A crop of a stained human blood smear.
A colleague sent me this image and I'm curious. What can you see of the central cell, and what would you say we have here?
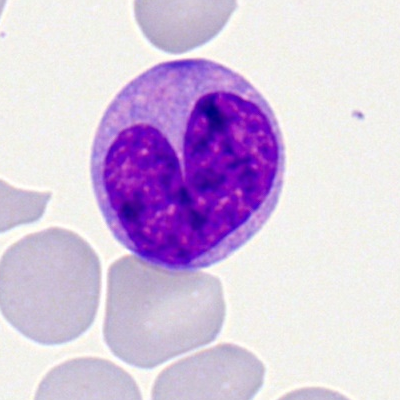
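Starting with the nucleus: it fills most of the cell, and a deep notch at its top gives it a heart shape. Its chromatin is dark purple and clumped, with paler spots between the clumps. Turning to the cytoplasm, fine, faint pinkish granules are scattered through it. This is a monocyte.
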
